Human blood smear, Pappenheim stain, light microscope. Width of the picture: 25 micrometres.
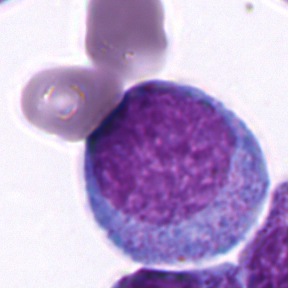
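Promyelocyte, the cell in the middle of a stained smear of human peripheral blood seen under the light microscope. Its nucleus sits off-centre toward the upper left of the cell. The chromatin is fine and evenly stippled, without coarse dark clumps. Blue cytoplasm forms a crescent that is widest on the lower right side.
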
